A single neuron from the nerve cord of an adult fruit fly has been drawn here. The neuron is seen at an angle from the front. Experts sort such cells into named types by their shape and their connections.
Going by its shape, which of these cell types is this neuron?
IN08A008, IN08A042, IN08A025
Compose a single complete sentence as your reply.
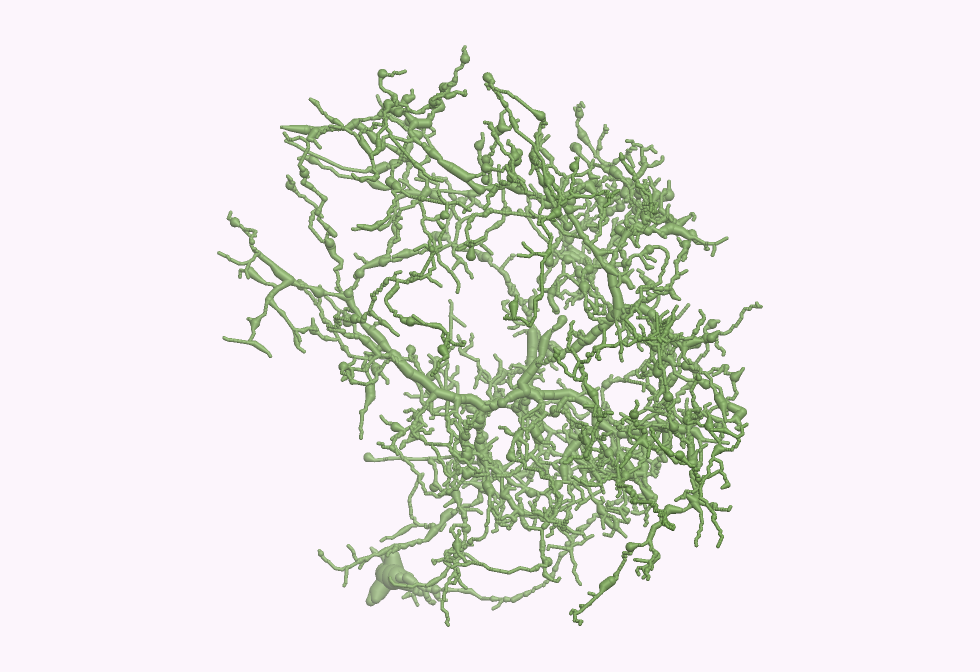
In the scheme of cell types, this neuron is IN08A008.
